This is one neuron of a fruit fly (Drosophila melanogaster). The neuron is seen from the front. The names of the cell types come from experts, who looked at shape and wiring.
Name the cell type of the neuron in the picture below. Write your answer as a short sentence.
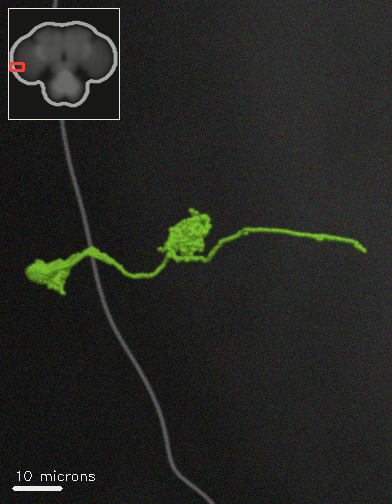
The cell type is T1.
